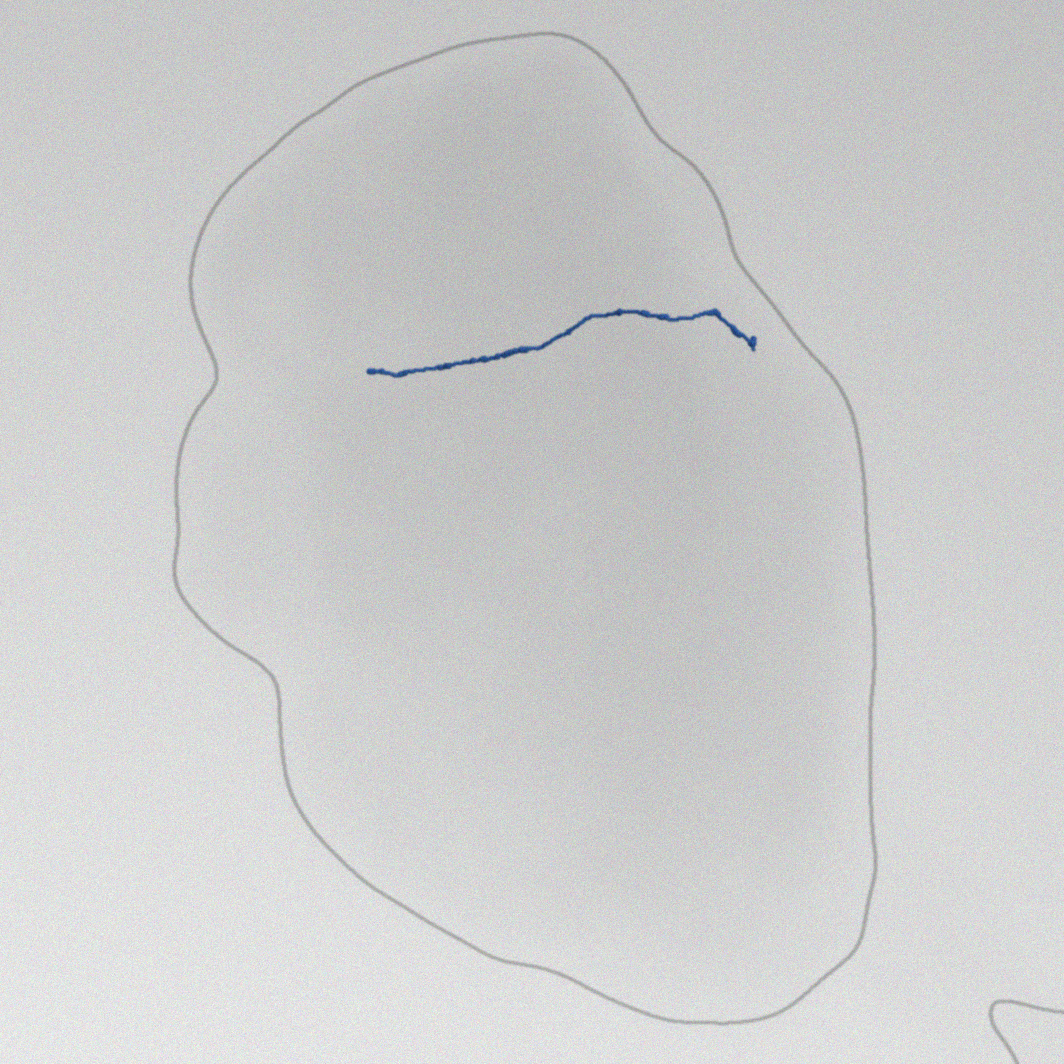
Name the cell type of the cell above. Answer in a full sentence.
The cell type is R7d.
